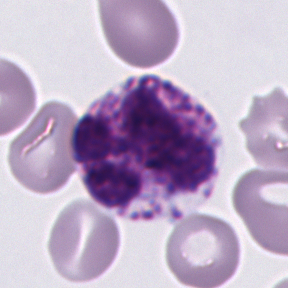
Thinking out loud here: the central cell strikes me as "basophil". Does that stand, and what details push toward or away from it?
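Look first at where the granules sit: they lie over the nucleus and partly hide its outline, and they are coarse and uneven in size.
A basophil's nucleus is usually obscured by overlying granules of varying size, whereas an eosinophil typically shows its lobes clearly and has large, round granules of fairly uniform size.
So yes, basophil fits. The rest: the outline is roughly round, the nucleus looks divided into several lobes, the granules are dark purple, and pale cytoplasm shows mostly in the lower part.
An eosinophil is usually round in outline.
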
